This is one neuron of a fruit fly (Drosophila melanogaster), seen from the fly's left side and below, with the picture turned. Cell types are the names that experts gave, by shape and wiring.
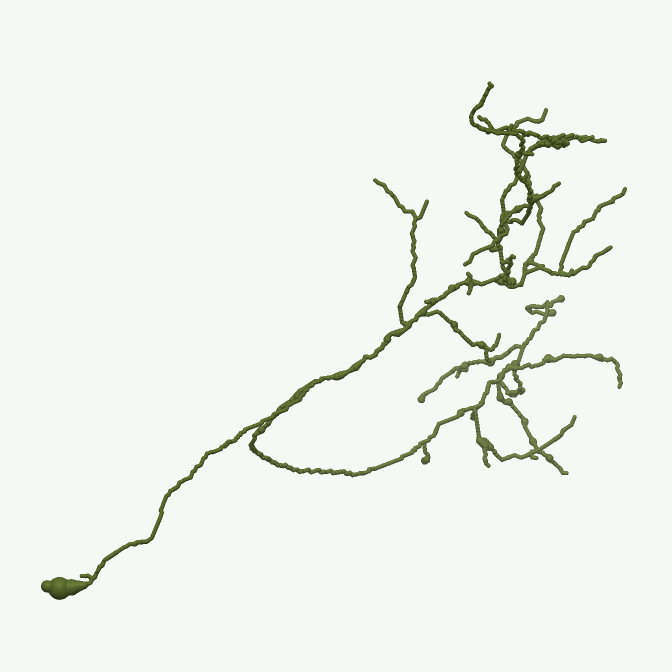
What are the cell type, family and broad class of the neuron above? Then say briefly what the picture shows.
It is of cell type PS343. The family is hemilineage LB3. Its broad class is central-brain intrinsic neuron. The cell body is at the lower left of the picture. The picture shows dozens of branch ends.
